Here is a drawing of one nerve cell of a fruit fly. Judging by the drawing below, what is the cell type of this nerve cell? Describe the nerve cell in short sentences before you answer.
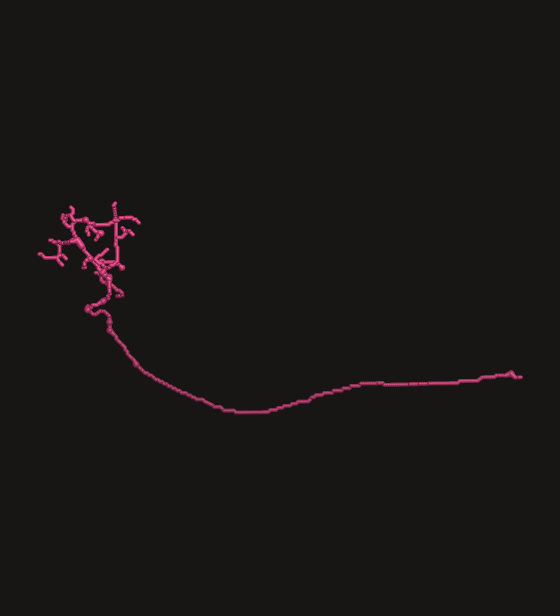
The drawing shows no cell body. As drawn here it is wider than it is tall. Its broad class is sensory neuron entering the nerve cord. Its cell type is SNta29.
